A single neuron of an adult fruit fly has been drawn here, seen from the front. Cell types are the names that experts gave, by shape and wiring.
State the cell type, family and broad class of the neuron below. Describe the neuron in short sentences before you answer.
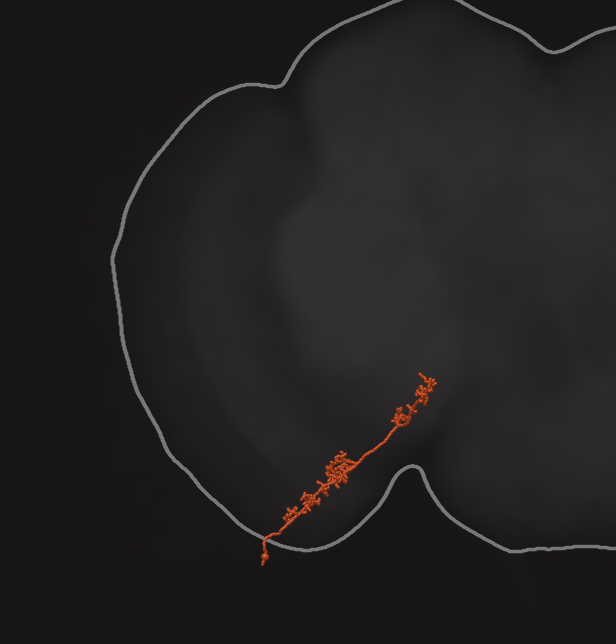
The cell body can be seen at the bottom of the picture. As drawn here it is about as wide as it is tall. Its cell type is TmY5a. The family is TmY. Its broad class is optic-lobe intrinsic neuron.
